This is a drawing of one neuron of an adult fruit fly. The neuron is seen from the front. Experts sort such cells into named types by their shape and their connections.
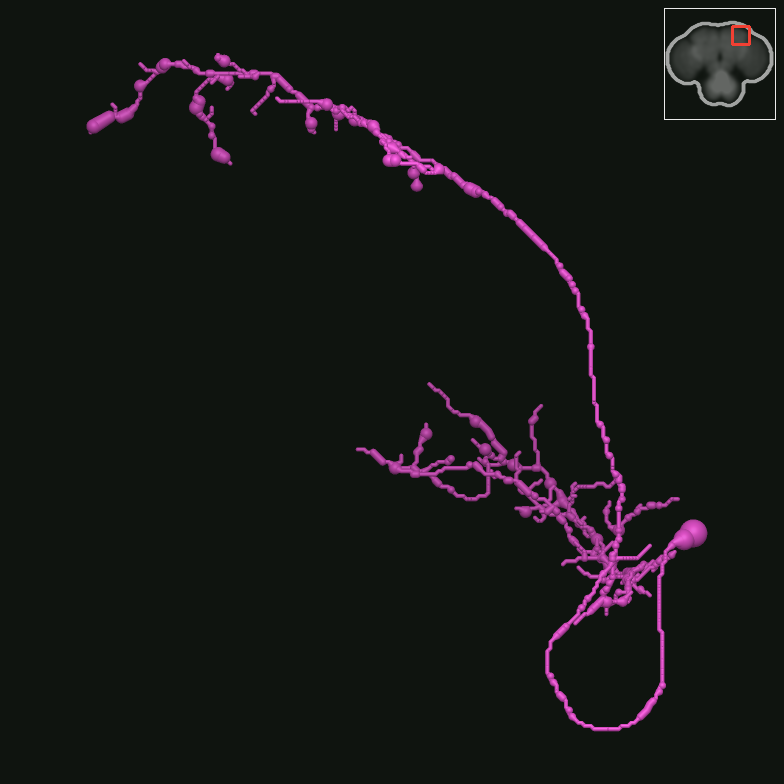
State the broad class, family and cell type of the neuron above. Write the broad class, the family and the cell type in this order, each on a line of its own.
central-brain intrinsic neuron
hemilineage LHl1
LHAV4d1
